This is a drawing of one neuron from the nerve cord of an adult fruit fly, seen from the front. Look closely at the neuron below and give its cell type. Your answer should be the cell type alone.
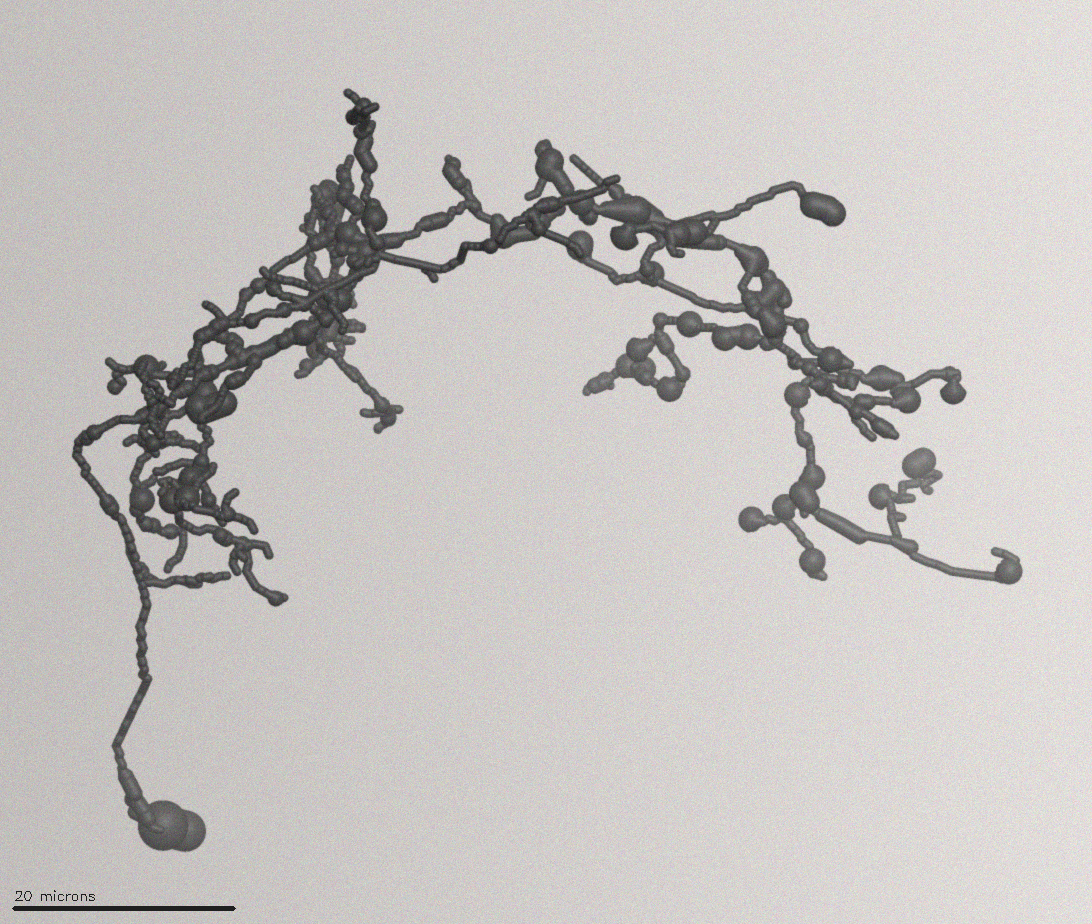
INXXX428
